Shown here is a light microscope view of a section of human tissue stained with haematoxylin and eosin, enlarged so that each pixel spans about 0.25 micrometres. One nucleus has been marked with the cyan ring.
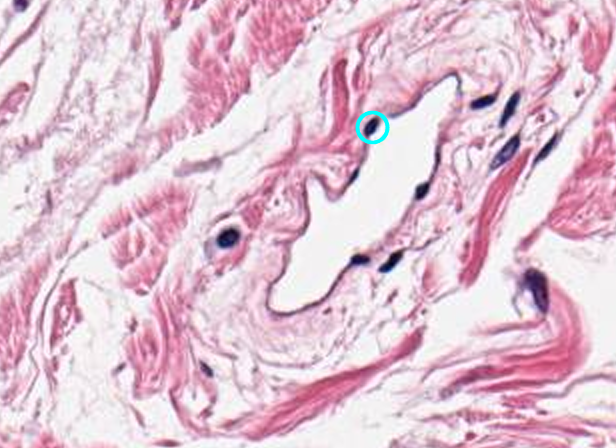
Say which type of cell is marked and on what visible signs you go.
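Endothelial cell. The nucleus is small, oval to slightly teardrop-shaped, and dense, staining very dark and evenly throughout. It sits right at the edge of a large empty vessel lumen, bulging slightly into it. Hardly any cytoplasm can be made out: only a thin pink line continues from the nucleus along the lumen surface. Similar small, dark, flattened nuclei are spaced at intervals along the same lumen lining, with pink fibrous wall tissue behind them.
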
